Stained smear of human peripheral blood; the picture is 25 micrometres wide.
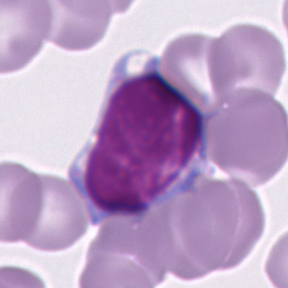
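Typical lymphocyte, the central cell. Its outline is irregular and angular, I notice, with pointed corners rather than a smooth round edge. The nucleus measures about 13 by 9 micrometres, and around it runs just a scant, pale blue rim of cytoplasm with no granules visible. The chromatin stains dense dark purple, broken only by faint lighter streaks.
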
